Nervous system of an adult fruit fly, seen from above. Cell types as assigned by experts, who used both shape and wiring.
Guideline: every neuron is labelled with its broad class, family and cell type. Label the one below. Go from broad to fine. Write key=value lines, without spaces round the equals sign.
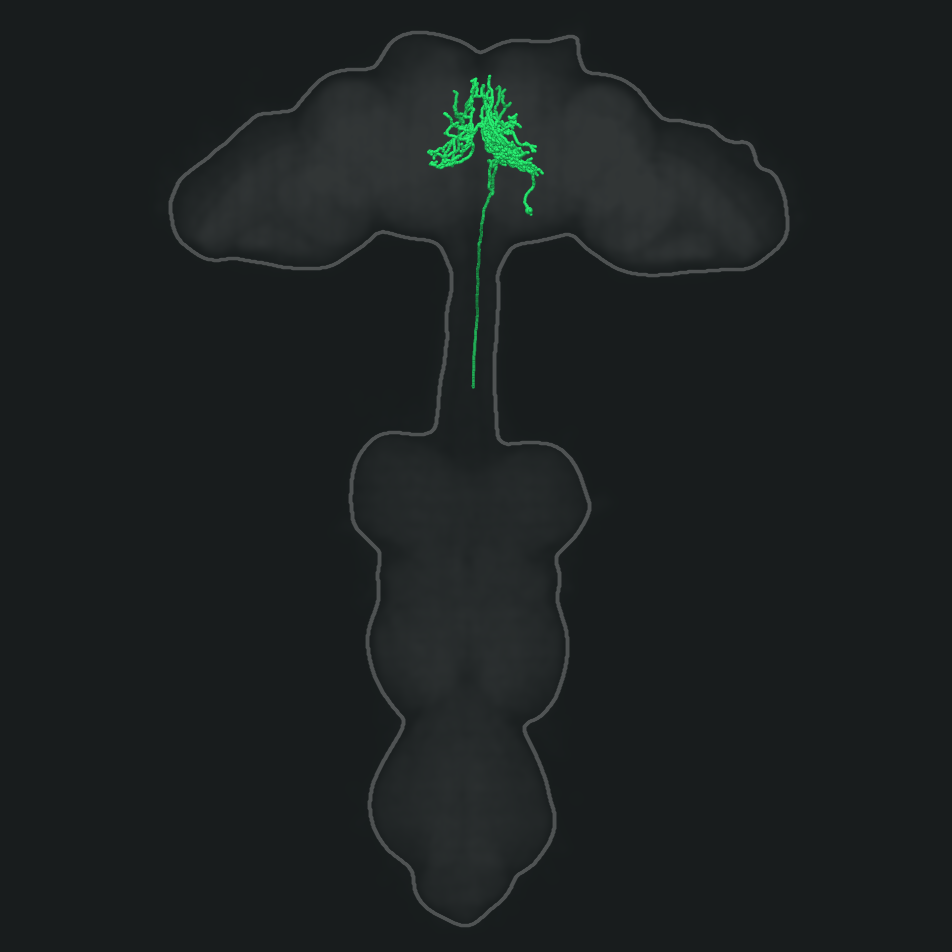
broad_class=descending neuron
family=hemilineage SMPpv1
cell_type=DNpe048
